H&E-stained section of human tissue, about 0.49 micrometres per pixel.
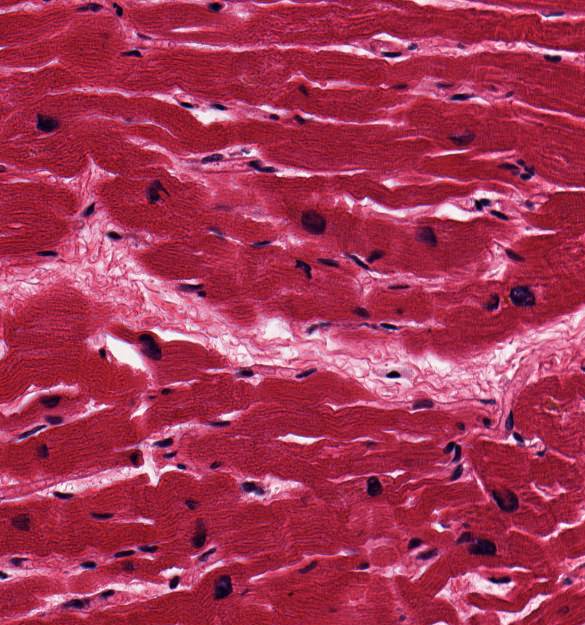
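Left ventricle of the heart, haematoxylin and eosin. Fibres run mostly horizontally, branching and joining neighbouring fibres. Muscle cell nuclei central within the fibres. Between the fibres, small, thin, elongated dark nuclei in the narrow spaces.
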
